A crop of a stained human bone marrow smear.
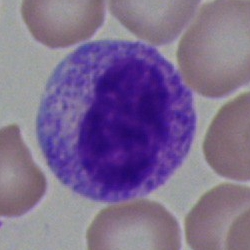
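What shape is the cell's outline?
Round and smooth.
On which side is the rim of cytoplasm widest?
On the left.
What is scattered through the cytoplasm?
Numerous purple granules.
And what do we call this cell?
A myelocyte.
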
